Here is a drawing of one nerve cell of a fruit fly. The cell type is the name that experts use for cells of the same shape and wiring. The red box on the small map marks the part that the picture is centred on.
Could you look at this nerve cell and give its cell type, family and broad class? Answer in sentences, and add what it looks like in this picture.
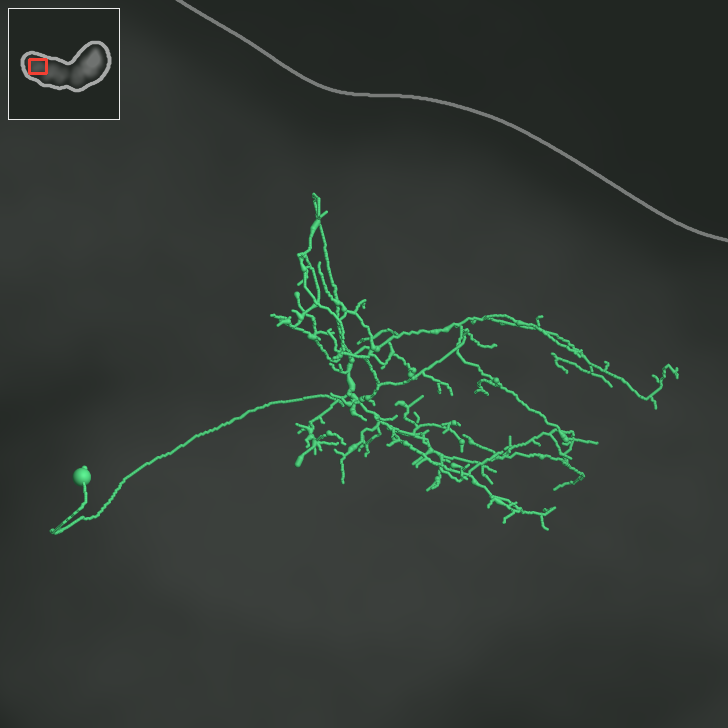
The cell type is IN04B105. Its family is hemilineage 04B. It is a nerve-cord intrinsic neuron. The picture shows dozens of branch ends. In this view it is wider than it is tall.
